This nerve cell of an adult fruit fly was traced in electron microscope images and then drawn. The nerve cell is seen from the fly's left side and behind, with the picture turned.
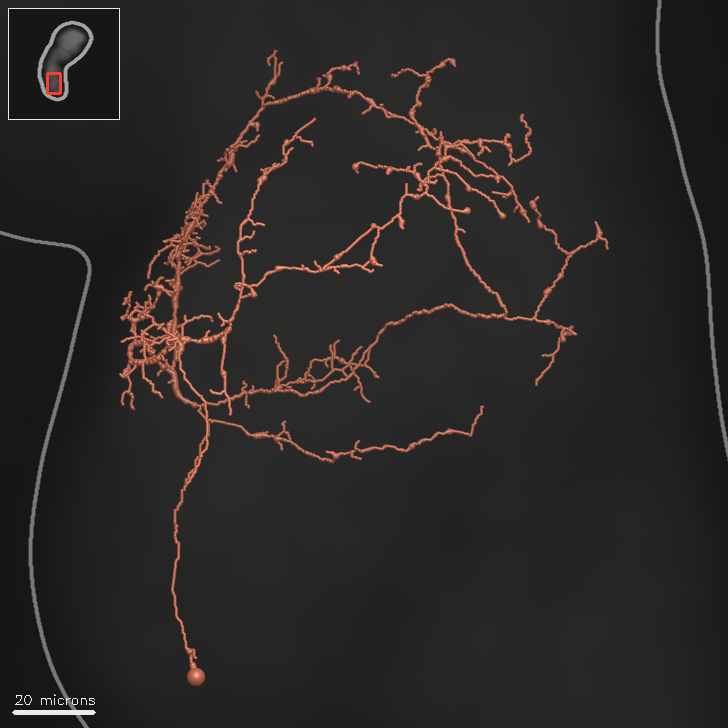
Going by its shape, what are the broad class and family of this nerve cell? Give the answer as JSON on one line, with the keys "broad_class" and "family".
{"broad_class": "nerve-cord intrinsic neuron", "family": "hemilineage 04B"}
